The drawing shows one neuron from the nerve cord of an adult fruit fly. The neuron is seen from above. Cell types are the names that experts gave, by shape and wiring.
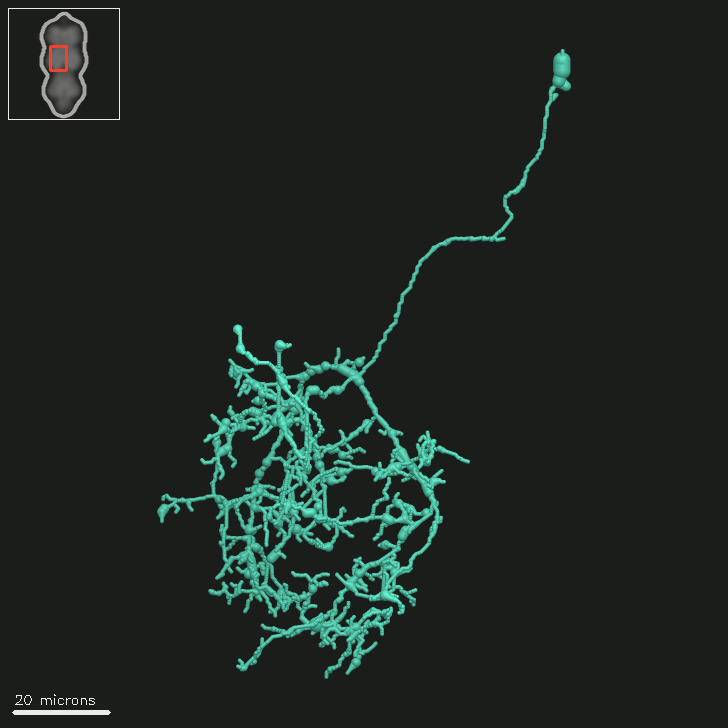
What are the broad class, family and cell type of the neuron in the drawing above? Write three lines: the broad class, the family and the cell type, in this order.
nerve-cord intrinsic neuron
hemilineage 14A
IN14A024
